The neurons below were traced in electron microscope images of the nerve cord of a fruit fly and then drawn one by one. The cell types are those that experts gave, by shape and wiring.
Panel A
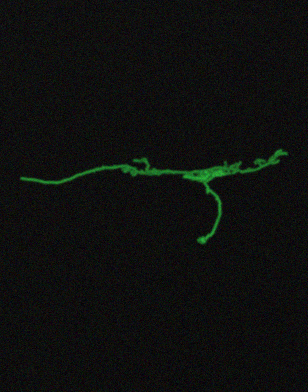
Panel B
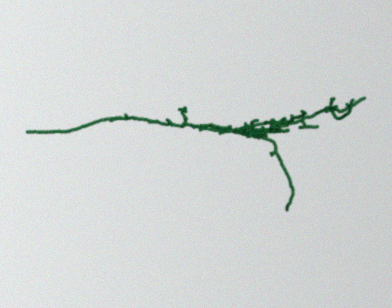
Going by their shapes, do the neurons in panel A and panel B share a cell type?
no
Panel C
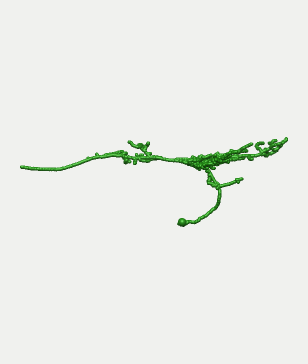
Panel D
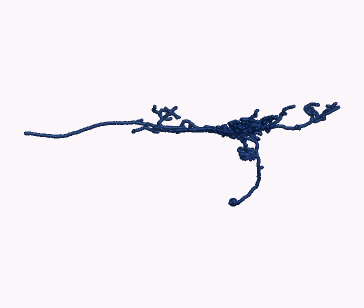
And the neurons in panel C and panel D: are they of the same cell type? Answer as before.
no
